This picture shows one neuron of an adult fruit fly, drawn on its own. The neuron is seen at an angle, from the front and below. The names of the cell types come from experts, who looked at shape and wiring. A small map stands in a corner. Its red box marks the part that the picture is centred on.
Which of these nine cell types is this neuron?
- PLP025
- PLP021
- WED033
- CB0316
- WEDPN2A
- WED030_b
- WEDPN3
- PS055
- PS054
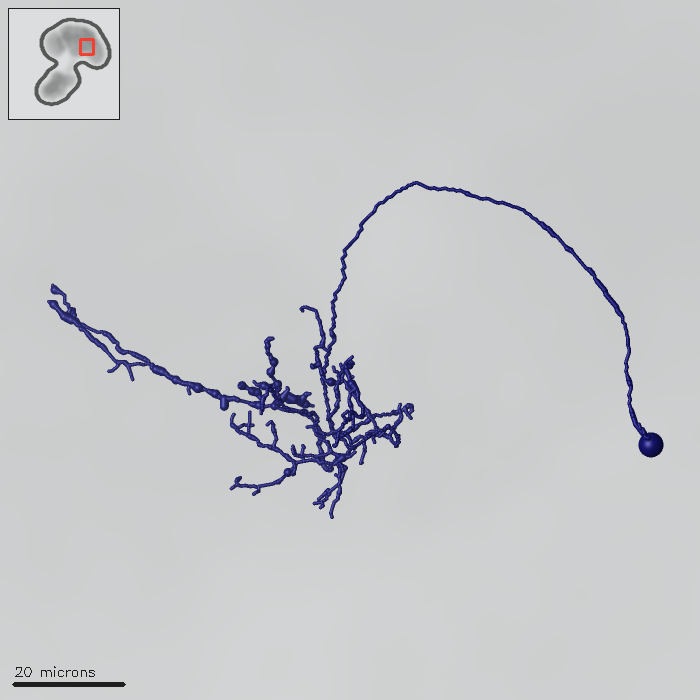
WED033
